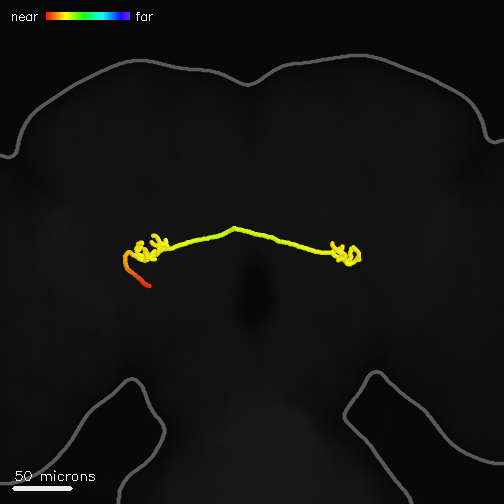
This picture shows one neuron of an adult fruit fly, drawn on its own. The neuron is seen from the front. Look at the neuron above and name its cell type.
ORN_DP1l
